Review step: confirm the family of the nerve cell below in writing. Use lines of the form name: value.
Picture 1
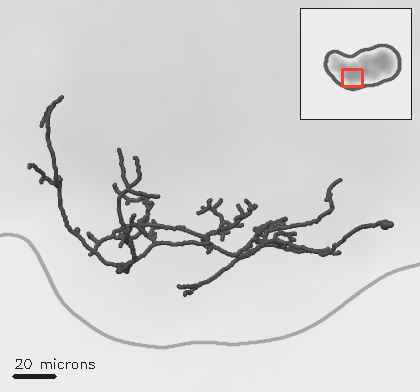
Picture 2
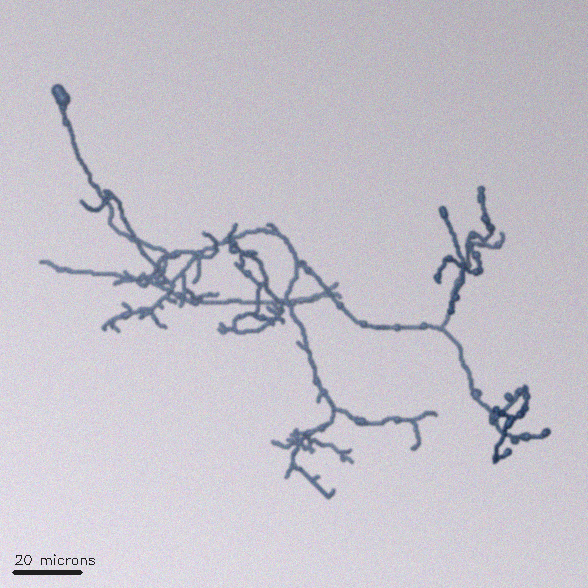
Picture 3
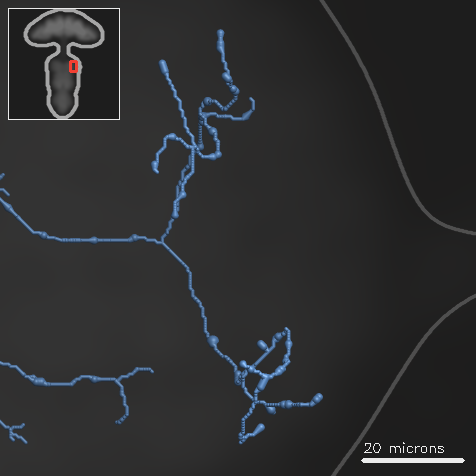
family: hemilineage 14A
